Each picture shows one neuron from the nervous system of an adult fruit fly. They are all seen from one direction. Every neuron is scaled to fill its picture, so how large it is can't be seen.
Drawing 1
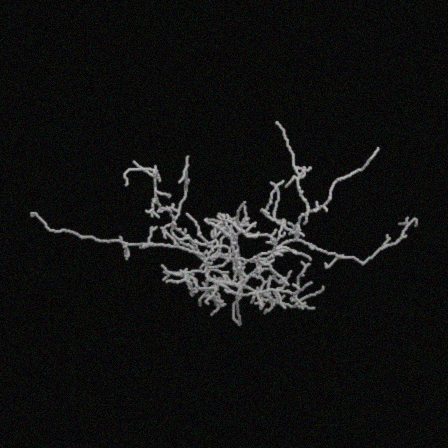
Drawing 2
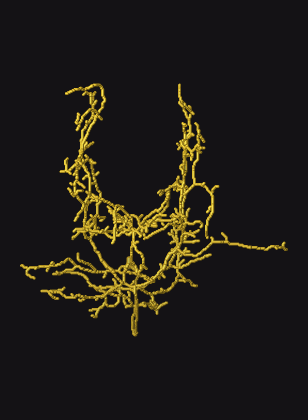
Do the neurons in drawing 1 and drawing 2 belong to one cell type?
no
